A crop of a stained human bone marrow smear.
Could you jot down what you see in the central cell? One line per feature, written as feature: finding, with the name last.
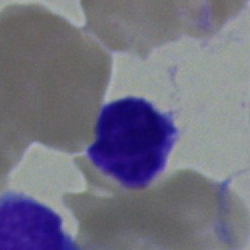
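Nucleus: fills almost all of the cell, I'd say
Cytoplasm: scarcely any visible
Chromatin: dense, deep purple-blue throughout
Nucleoli: none that I can see
Outline: roughly round, yet slightly irregular and angular
Name: lymphocyte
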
